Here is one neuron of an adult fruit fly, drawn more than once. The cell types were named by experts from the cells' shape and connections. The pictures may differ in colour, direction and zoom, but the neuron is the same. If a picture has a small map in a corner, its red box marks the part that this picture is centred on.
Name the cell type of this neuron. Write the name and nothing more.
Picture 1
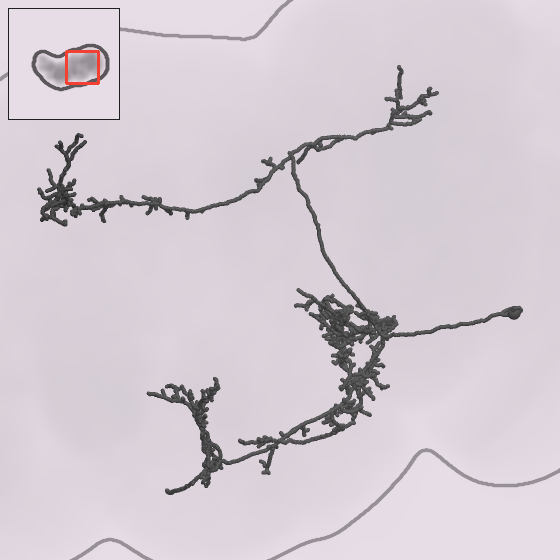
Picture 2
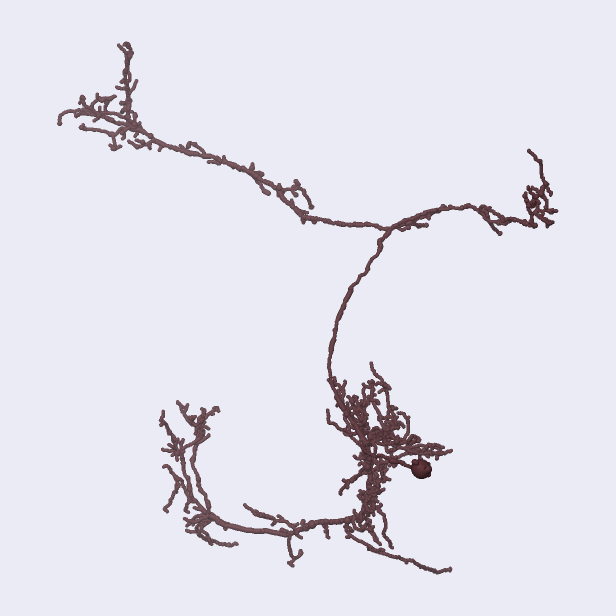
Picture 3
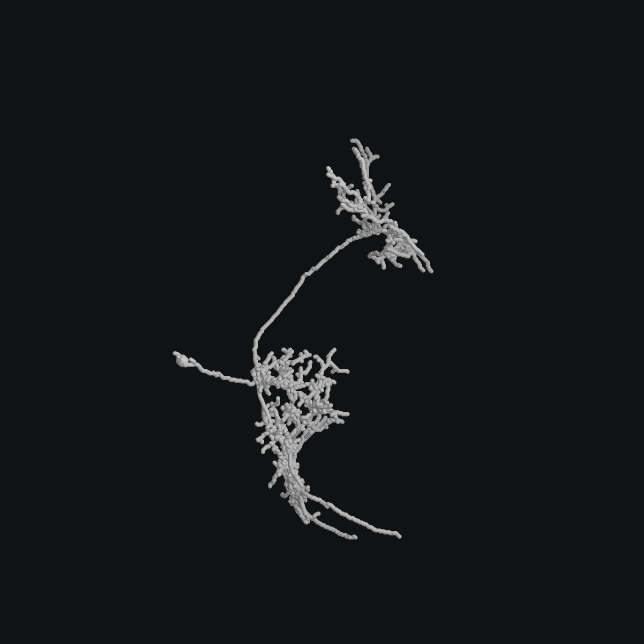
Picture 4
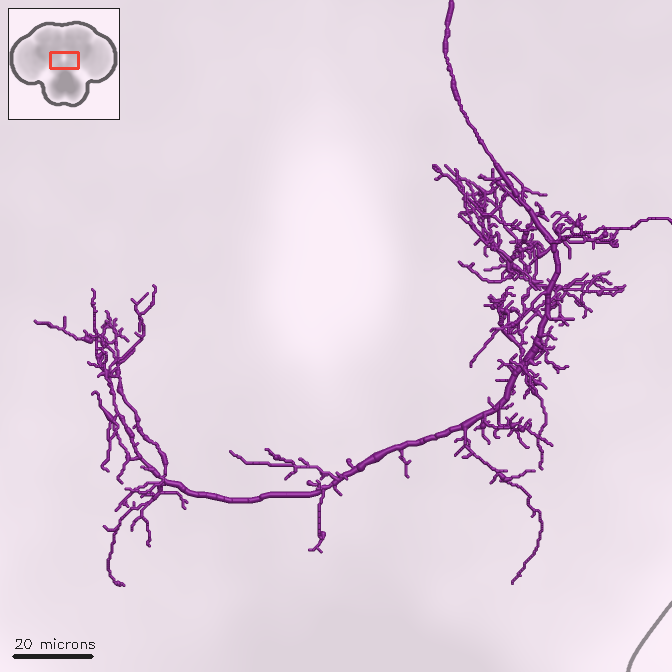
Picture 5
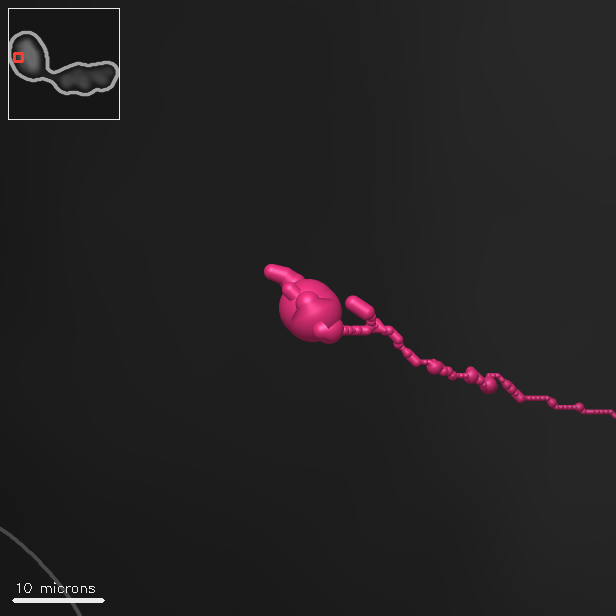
VES025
